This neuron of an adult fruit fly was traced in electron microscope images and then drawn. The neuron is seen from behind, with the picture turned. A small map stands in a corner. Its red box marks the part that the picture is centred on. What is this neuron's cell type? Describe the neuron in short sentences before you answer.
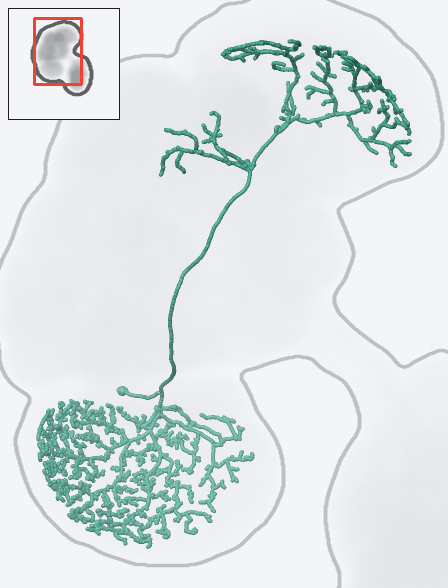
The picture shows dozens of branch ends. In this view it is taller than it is wide. This is a visual projection neuron. Its cell type is MeVPMe11.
